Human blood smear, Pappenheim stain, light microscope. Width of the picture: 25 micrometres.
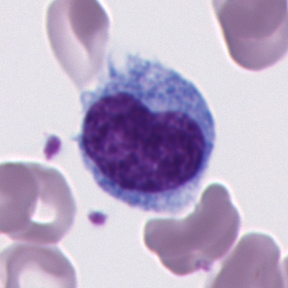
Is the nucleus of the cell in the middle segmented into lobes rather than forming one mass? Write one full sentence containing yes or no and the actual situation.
No, in this cell the nucleus is one undivided round, oval or kidney-shaped compact mass.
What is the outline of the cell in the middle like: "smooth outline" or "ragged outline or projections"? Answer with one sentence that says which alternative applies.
It is a rough edge that this cell shows.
